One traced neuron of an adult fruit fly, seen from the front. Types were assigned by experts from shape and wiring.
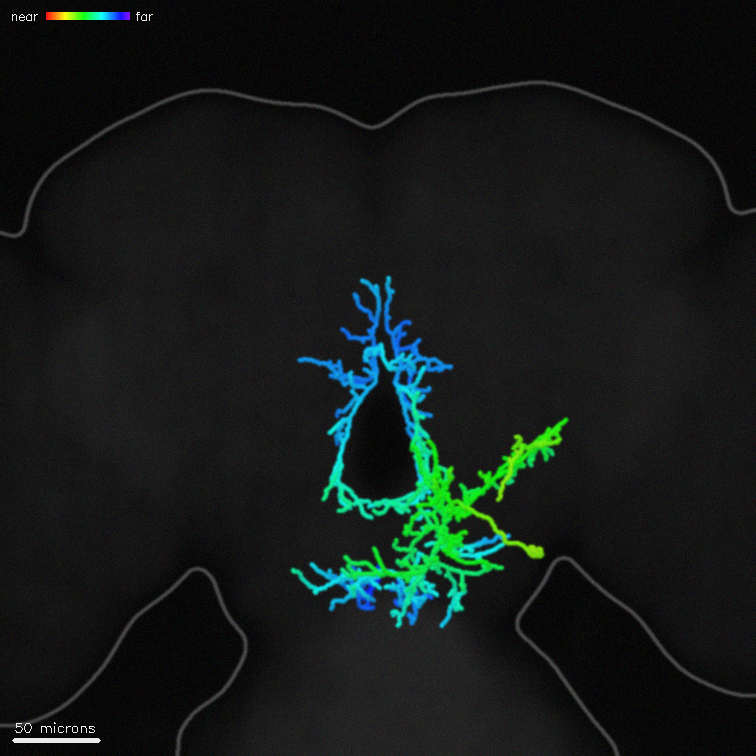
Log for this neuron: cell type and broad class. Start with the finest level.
GNG504; central-brain intrinsic neuron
